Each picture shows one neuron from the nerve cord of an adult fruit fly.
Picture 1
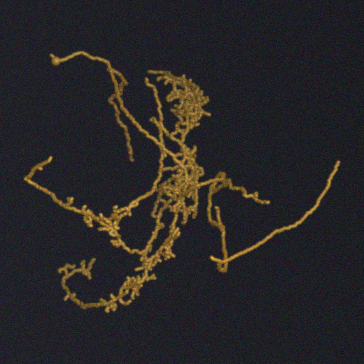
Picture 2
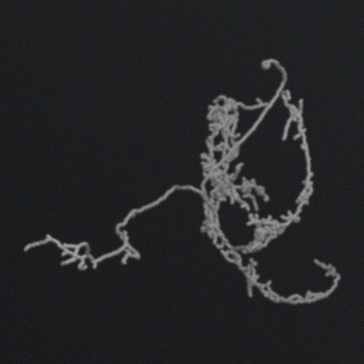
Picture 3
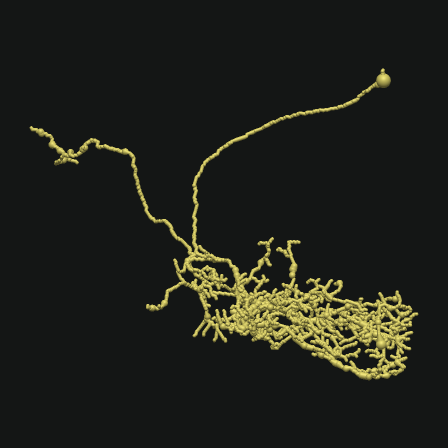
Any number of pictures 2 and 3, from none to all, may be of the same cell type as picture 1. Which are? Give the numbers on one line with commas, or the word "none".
2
